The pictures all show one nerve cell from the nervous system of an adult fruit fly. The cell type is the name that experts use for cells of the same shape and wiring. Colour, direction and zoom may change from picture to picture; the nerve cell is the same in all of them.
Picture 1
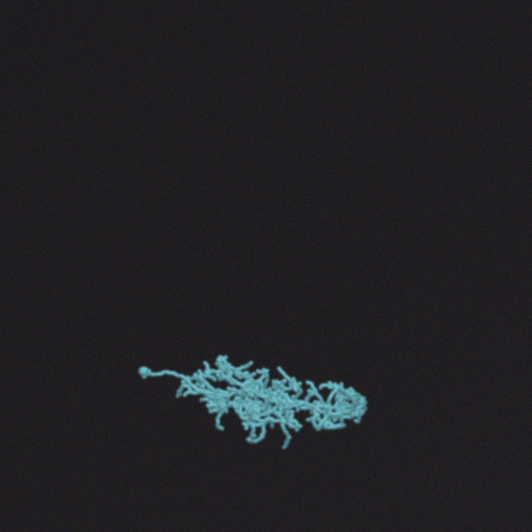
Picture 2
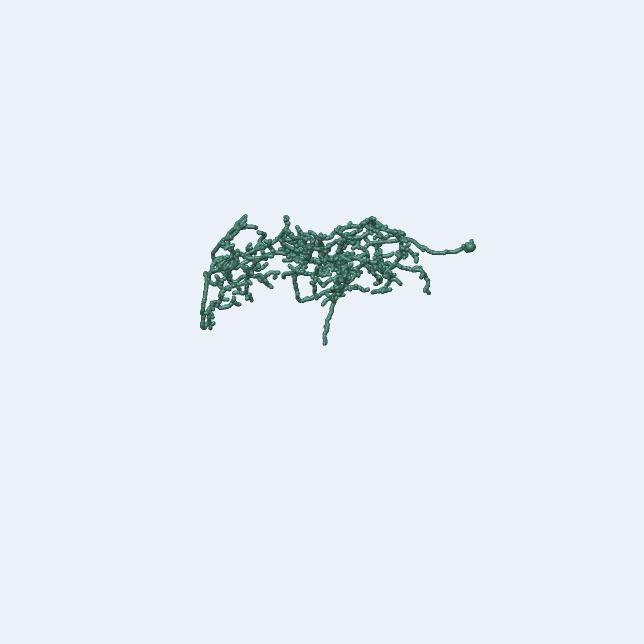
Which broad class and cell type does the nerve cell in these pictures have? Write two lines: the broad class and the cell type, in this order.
central-brain intrinsic neuron
GNG365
